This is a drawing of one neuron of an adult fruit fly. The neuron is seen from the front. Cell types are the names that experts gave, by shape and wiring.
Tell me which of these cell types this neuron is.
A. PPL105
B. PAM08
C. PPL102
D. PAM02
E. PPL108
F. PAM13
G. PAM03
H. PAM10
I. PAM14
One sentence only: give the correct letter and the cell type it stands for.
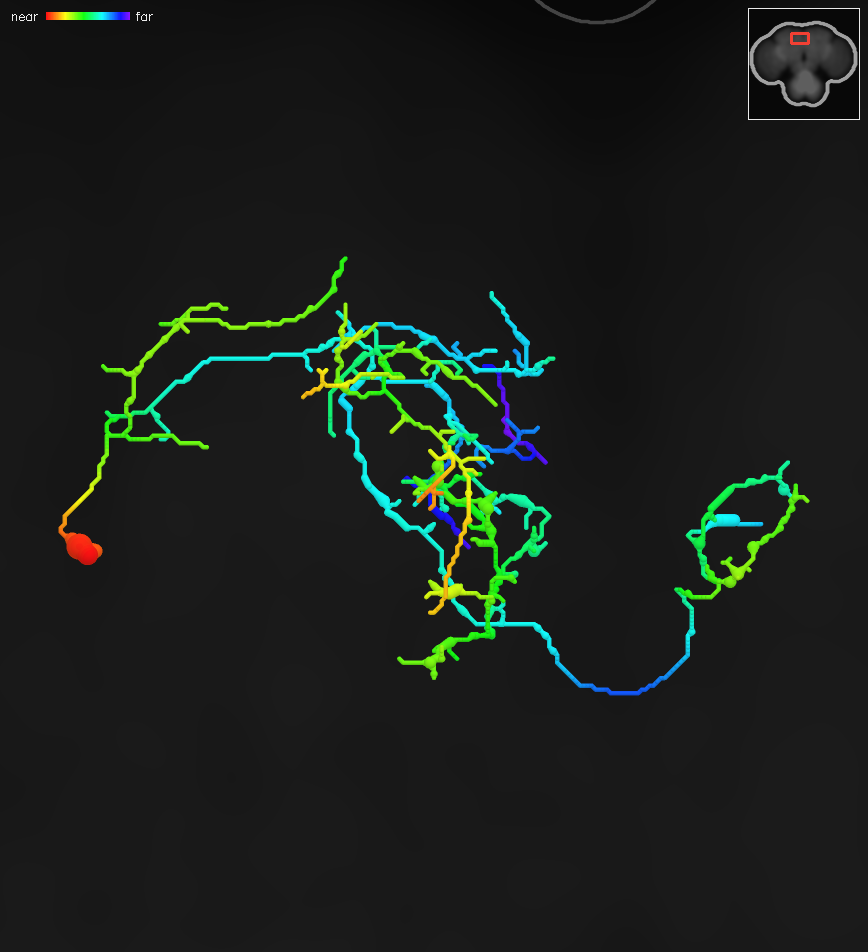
The neuron is categorized as cell type PAM08, option B.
